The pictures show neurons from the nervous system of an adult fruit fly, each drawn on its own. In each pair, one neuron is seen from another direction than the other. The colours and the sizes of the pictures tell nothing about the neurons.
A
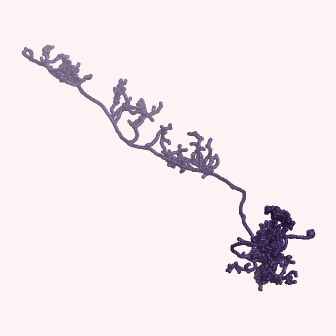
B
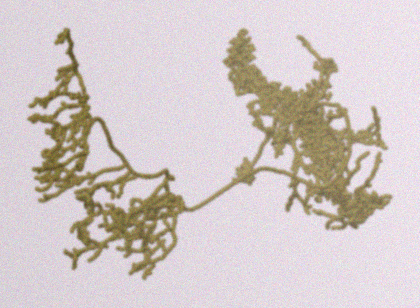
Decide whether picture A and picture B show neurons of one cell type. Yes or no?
yes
